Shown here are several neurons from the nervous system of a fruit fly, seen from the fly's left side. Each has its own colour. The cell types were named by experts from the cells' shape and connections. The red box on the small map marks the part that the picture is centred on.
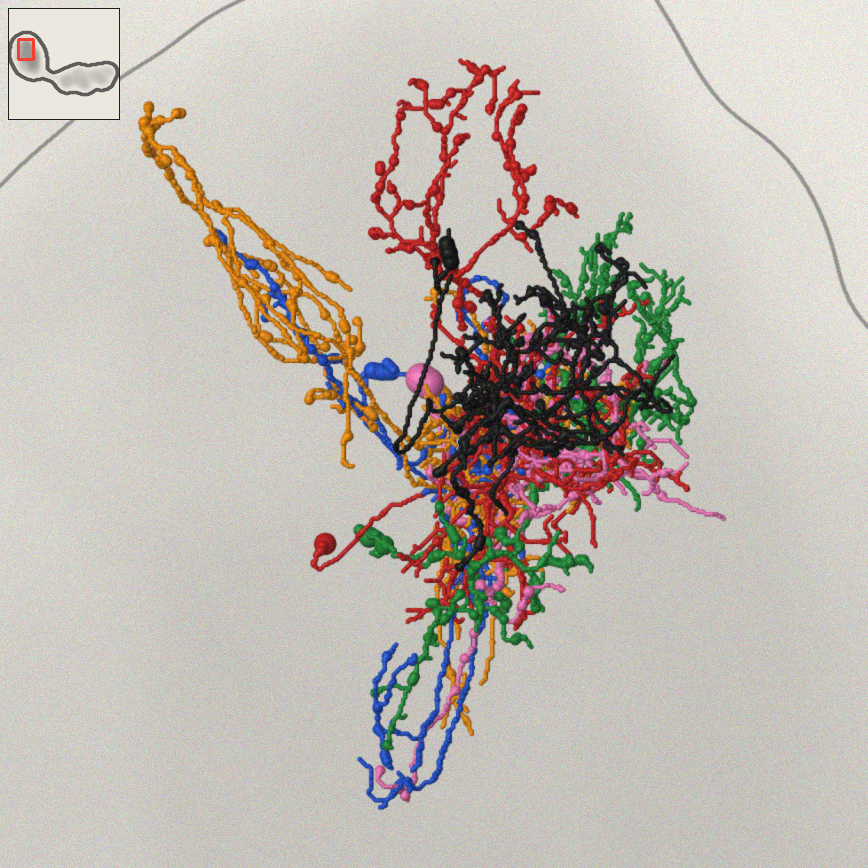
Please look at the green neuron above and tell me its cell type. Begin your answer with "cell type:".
cell type: LHAV2b2_a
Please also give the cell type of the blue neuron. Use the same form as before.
cell type: AVLP743m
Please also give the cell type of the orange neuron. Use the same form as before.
cell type: LH004m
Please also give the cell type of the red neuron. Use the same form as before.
cell type: AVLP596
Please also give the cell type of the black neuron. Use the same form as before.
cell type: AVLP014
